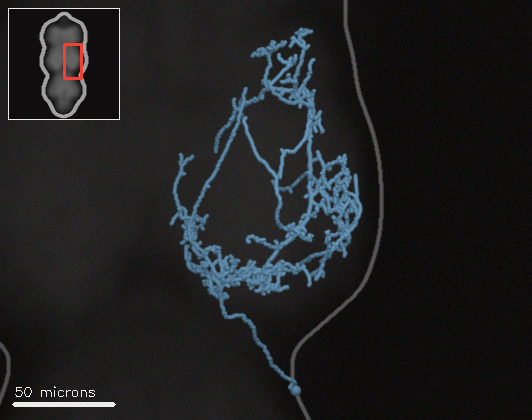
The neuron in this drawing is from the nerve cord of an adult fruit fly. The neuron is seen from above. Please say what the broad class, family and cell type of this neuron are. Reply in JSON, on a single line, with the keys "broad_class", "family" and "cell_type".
{"broad_class": "nerve-cord intrinsic neuron", "family": "hemilineage 03A", "cell_type": "IN03A032"}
